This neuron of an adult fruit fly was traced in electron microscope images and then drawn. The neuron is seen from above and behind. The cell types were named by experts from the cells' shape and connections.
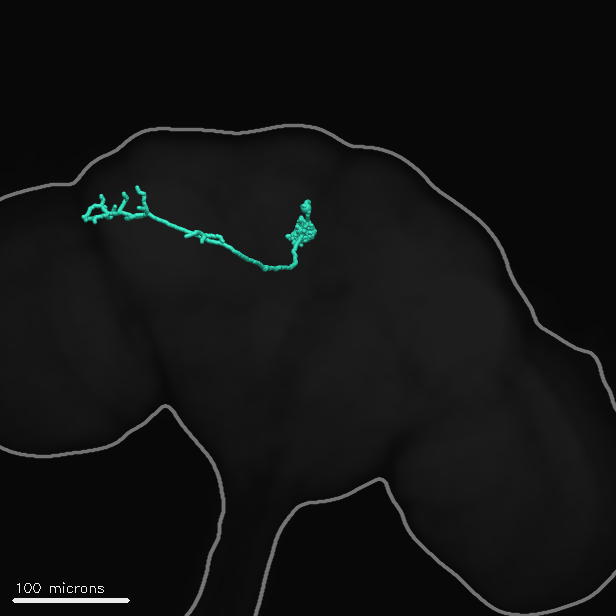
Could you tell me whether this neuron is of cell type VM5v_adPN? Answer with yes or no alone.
yes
